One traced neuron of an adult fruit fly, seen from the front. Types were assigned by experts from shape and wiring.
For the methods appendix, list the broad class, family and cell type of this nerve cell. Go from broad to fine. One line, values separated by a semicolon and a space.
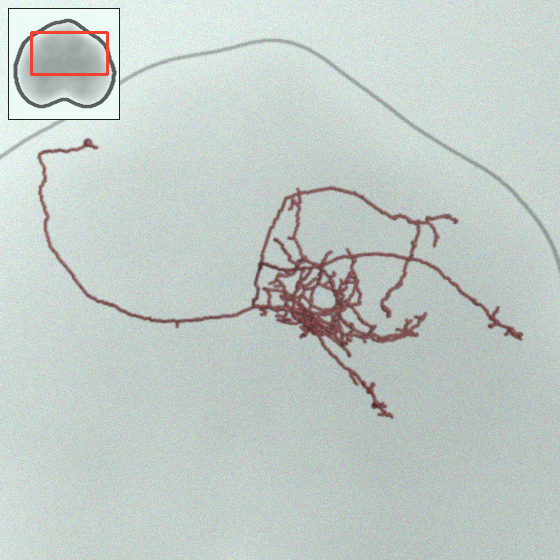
nerve-cord intrinsic neuron; hemilineage 18B; IN18B051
